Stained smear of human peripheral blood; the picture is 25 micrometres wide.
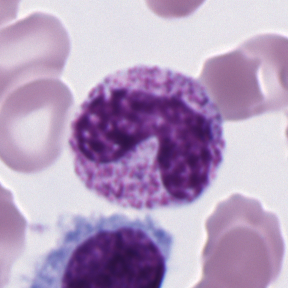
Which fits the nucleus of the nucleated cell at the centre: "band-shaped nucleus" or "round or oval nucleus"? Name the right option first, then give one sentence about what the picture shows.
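Band-shaped nucleus. The nucleus is a single curved band that is not split into separate lobes.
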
